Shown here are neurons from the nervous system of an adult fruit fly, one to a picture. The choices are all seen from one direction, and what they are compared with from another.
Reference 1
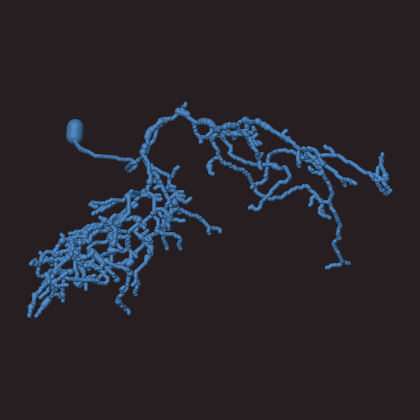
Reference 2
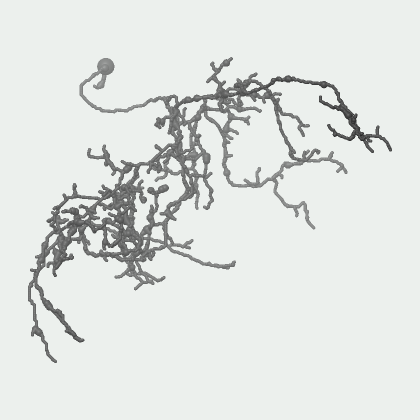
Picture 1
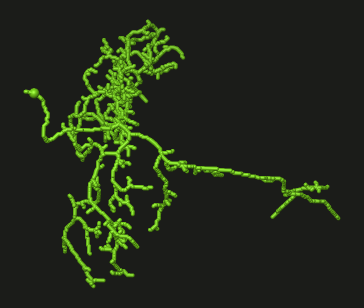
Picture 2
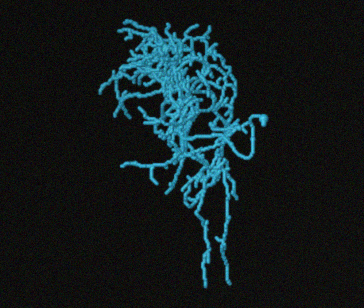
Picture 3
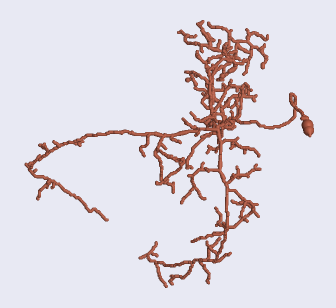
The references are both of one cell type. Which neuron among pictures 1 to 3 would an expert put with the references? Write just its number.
1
